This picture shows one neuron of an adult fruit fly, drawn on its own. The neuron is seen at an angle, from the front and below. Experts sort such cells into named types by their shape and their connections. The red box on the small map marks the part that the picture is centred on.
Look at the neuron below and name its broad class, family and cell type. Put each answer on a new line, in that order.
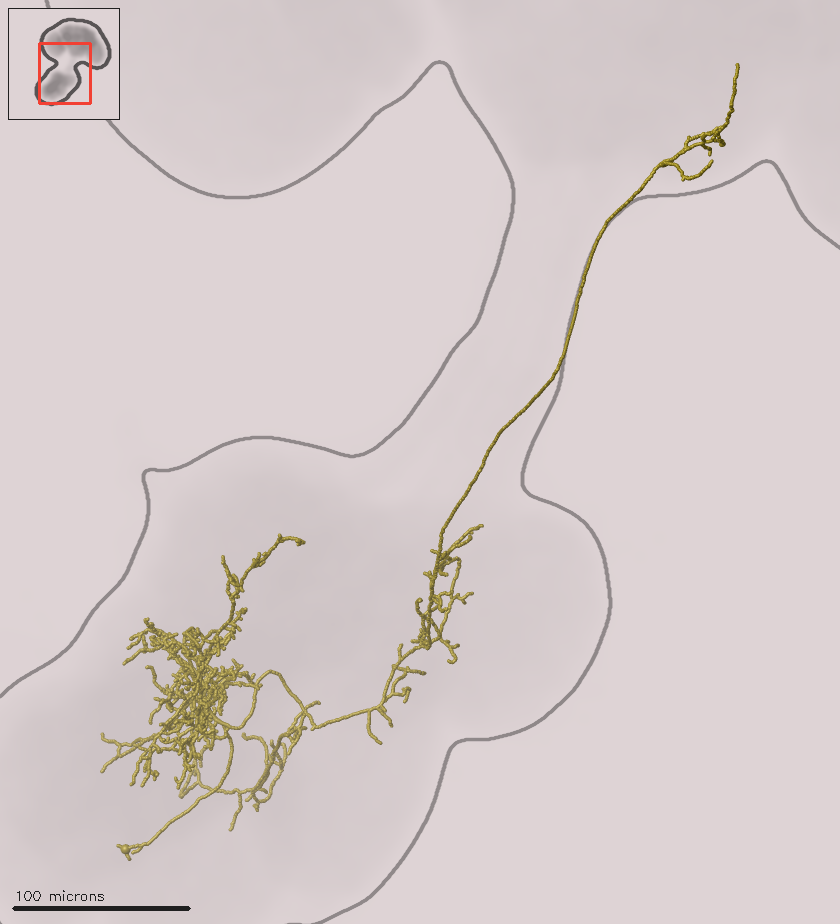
ascending neuron
hemilineage 12B
AN12B008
